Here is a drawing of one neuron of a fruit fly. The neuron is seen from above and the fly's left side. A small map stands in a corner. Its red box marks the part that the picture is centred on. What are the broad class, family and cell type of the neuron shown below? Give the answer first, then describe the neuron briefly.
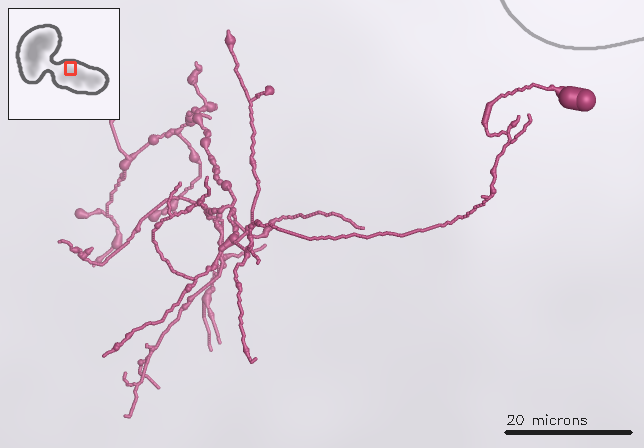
This is a nerve-cord intrinsic neuron. The family is hemilineage 21A. The cell type is IN21A037. It lies in the nerve cord. The cell body is at the upper right of the picture. By the scale bar it is about 85 microns wide in this view.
